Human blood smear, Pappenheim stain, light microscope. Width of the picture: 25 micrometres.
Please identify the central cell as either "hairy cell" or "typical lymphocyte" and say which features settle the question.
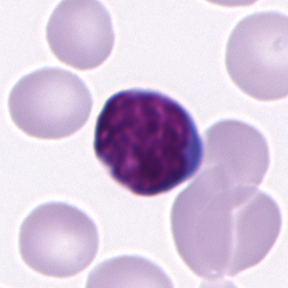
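The answer is typical lymphocyte. The deciding point is the cytoplasm, which forms only a thin blue rim around the nucleus, while the nucleus fills about 90% of the cell's area.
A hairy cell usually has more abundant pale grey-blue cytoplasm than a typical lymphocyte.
The nucleus is round and not lobed, the chromatin is dense and coarsely clumped, and the cell measures about 9 micrometres across.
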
